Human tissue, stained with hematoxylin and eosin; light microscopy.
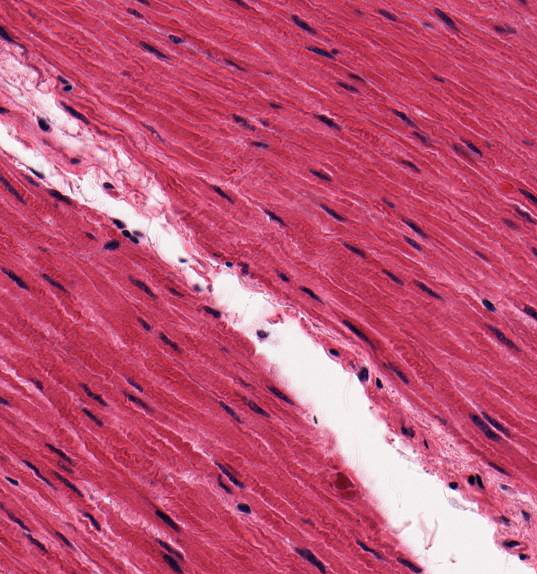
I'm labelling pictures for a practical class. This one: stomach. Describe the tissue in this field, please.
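Muscle nuclei are elongated ovals within the fibres, long axis parallel to the fibre direction. They are single and fairly evenly scattered, not crowded into rows or clusters. Fibre outlines are gently wavy along their length. A loose connective tissue strip contains scattered small, dark, round to oval nuclei.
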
